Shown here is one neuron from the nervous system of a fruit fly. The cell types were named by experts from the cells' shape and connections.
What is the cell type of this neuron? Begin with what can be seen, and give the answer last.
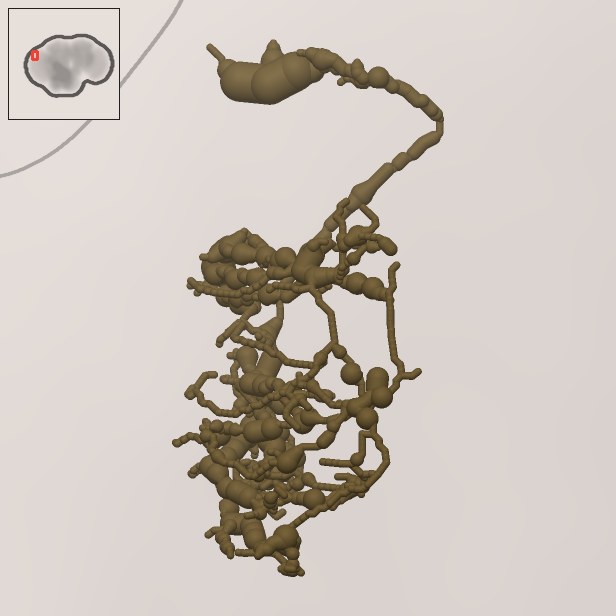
Its cell body lies at the top of the picture. The picture shows dozens of branch ends. Its broad class is optic-lobe intrinsic neuron. It is of cell type Lai.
